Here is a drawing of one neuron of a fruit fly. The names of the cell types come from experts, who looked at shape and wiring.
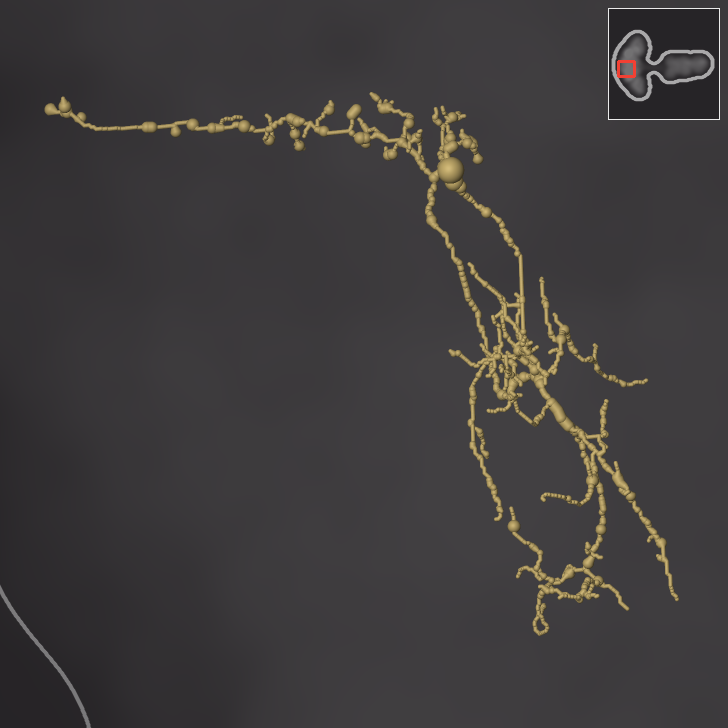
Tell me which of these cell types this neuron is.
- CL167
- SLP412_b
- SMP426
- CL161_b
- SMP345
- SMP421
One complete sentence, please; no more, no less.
The cell type held by this neuron is SMP345.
